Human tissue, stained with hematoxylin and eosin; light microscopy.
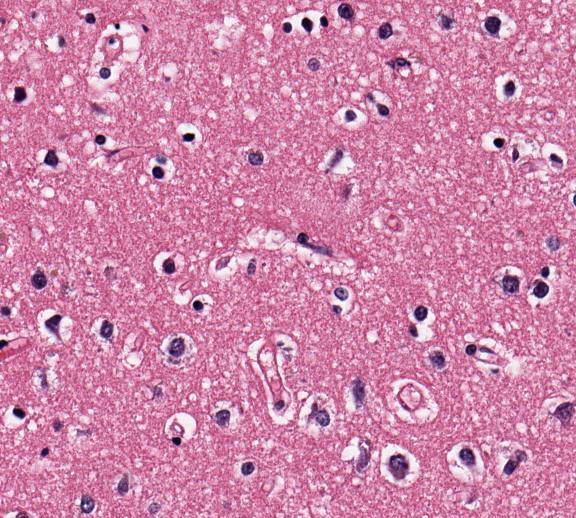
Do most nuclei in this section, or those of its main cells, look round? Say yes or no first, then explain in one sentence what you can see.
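Yes. Most nuclei are small, round and darkly stained.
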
